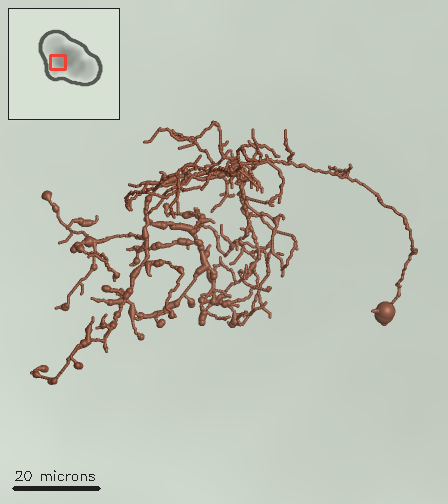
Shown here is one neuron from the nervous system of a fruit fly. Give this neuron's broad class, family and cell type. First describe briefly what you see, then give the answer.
The cell body can be seen on the right of the picture. From left to right in the picture it spans about 90 microns. Dozens of branch ends can be seen. Its broad class is nerve-cord intrinsic neuron. Its family is hemilineage 13B. It is of cell type IN13B058.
